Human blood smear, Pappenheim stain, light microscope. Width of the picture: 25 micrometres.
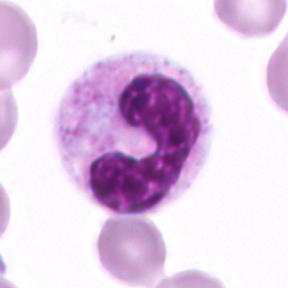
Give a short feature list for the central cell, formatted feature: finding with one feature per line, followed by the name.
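Outline: round and smooth
Size: roughly 14 micrometres across
Chromatin: dense, coarsely clumped, dark purple
Nucleoli: none to be seen
Cytoplasm: pale pinkish-lilac
Name: band neutrophil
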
